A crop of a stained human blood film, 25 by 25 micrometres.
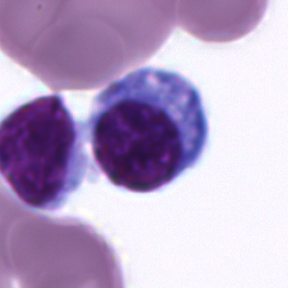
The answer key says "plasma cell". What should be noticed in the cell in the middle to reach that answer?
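In this plasma cell the nucleus sits off-centre, which goes with the name, leaving the widest band of cytoplasm along the upper and right side.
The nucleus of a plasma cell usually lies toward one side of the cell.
The nucleus is round in outline and about 8 micrometres across, which fits too.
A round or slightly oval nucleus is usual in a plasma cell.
Its chromatin, dark purple and clumped rather than fine and even, also matches.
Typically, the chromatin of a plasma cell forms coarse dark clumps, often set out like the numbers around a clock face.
The cytoplasm, I see, is stained blue rather than pink, with patchy paler areas in the upper part of the cell.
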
